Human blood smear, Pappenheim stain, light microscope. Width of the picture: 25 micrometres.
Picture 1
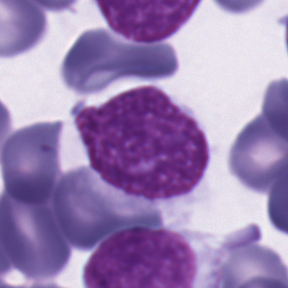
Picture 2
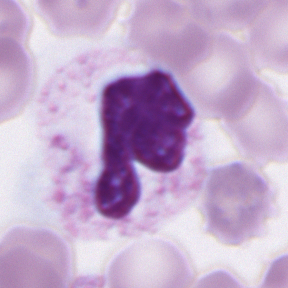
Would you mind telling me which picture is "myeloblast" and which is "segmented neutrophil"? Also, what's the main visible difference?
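The myeloblast is in picture 1 and the segmented neutrophil in picture 2. In the myeloblast, the nucleus is a single unlobed mass occupying almost the whole cell, and hardly any cytoplasm is visible around it.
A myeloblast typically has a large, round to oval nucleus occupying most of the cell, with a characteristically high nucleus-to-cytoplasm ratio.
In the segmented neutrophil, by contrast, the cytoplasm is abundant and almost colourless, with more of it to the left of the nucleus than to the right. The myeloblast nucleus stains reddish purple, whereas the neutrophil's chromatin is dense and dark purple throughout. No granules are visible in the myeloblast.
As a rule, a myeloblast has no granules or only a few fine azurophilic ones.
The segmented neutrophil contains small pink granules, scattered and spaced apart with clear cytoplasm between them.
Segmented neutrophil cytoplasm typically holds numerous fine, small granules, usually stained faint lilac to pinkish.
The outlines also differ: the myeloblast has a small pale tag projecting from its upper-left edge, while the neutrophil is round with a faint, smooth edge. Red cells lie against the myeloblast's lower-left edge, and its upper-right side faces empty background.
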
